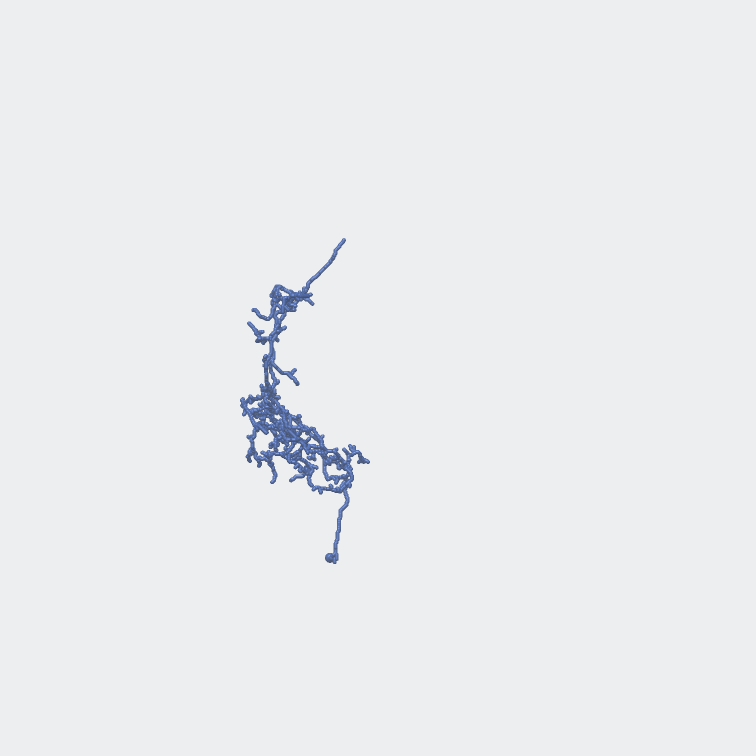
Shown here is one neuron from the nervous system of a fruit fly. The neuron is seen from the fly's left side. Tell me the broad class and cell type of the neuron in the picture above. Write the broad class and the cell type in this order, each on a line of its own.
central-brain intrinsic neuron
CB1565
